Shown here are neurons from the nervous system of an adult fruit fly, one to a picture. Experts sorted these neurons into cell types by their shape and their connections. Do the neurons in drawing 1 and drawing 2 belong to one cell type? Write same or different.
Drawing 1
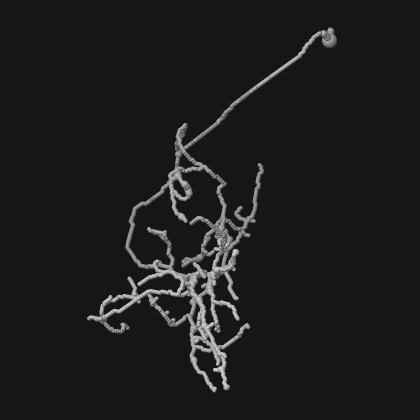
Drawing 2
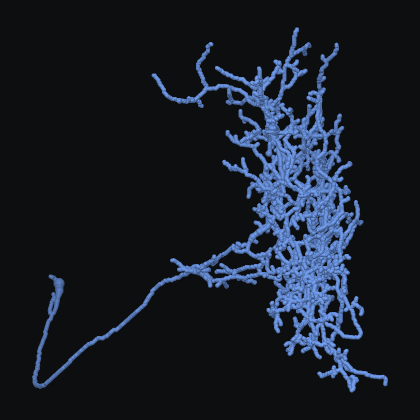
different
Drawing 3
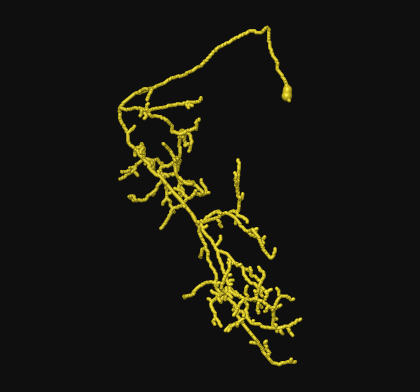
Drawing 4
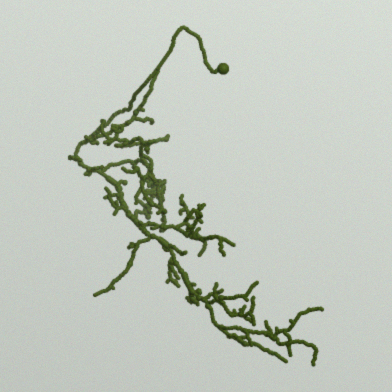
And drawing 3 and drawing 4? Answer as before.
same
